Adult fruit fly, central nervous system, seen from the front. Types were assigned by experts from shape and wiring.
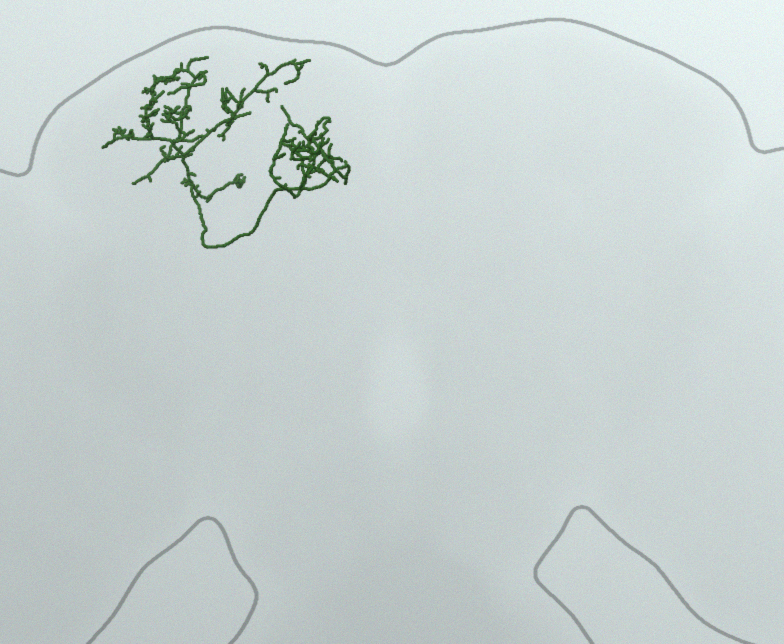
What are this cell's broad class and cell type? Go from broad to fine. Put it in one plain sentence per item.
A central-brain intrinsic neuron, type SLP461.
